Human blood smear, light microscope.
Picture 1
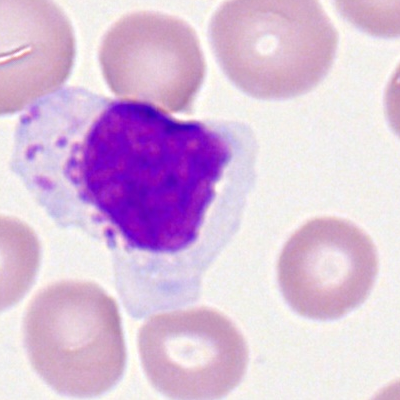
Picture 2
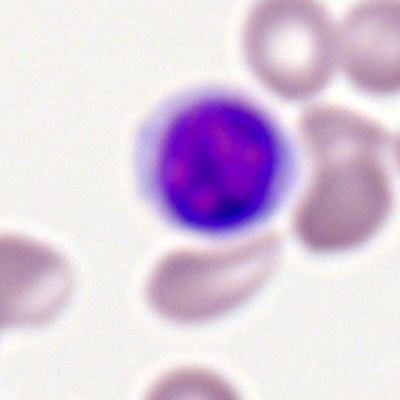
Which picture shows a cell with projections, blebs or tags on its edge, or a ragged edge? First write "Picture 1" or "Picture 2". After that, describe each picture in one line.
Picture 1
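In picture 1: The cell outline is irregular and angular, with the cytoplasm drawn out into a broad projection at the bottom.
In picture 2: The cell has a round, smooth outline.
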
